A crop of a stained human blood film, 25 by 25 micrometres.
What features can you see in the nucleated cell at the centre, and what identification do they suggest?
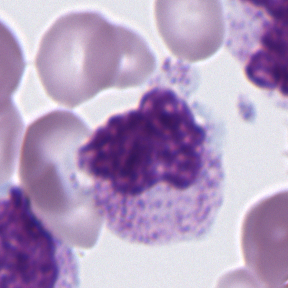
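The nucleus has an irregular, lumpy outline with several bulges and no visible nucleoli. The cell outline is ragged and ill-defined, not sharp and smooth. Loose granules lie scattered outside the cell, above and to its right. It is a segmented neutrophil.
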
